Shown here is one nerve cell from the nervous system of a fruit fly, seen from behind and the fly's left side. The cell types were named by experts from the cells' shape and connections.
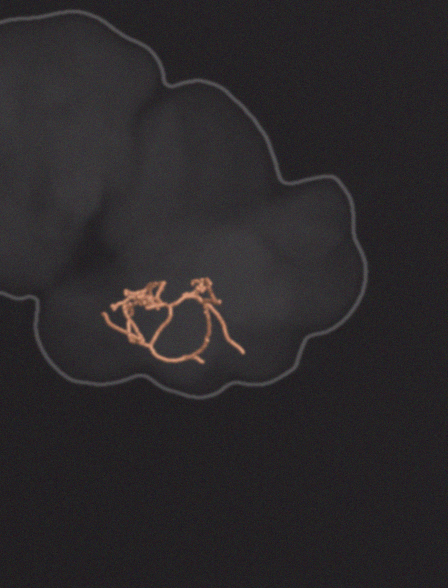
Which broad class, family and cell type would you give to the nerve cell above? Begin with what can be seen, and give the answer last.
The drawing shows no cell body. As drawn here it is wider than it is tall. Its broad class is nerve-cord intrinsic neuron. Its family is hemilineage 12B. Its cell type is IN12B044_e.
